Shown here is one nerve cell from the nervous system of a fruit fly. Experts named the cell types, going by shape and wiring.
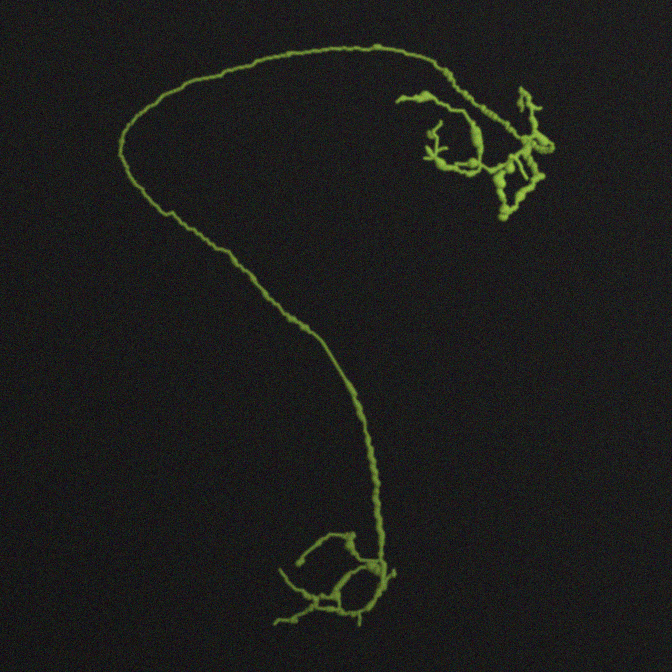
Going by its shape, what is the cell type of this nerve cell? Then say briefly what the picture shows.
It is of cell type ORN_VA6. It is a sensory neuron entering the brain. No cell body is drawn. In this view it is taller than it is wide.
